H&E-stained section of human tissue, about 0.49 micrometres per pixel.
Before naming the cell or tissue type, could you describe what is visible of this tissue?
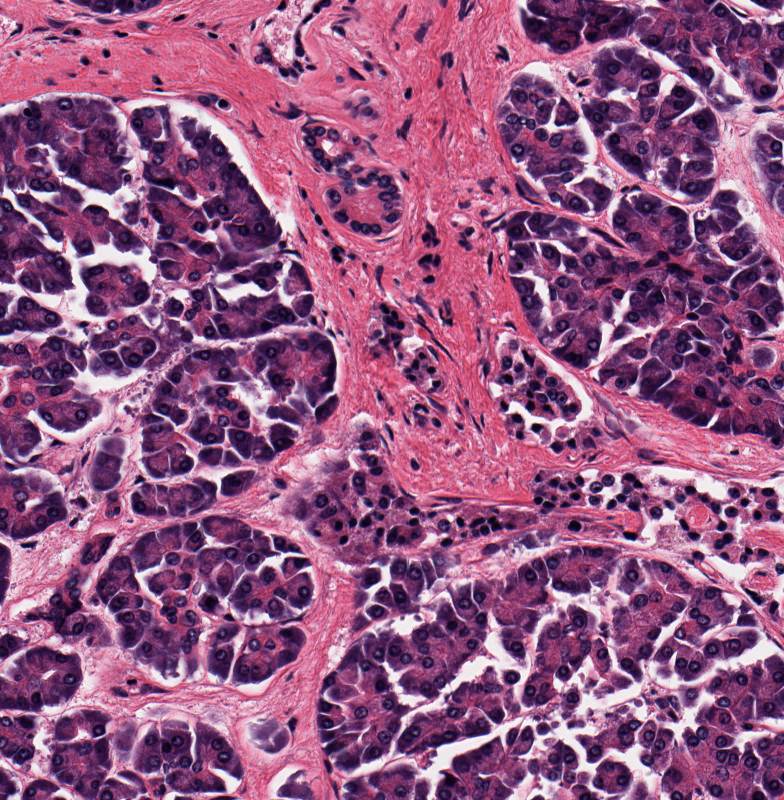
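Closely packed glandular acini form lobules, parted by pink fibrous bands. Acinar cells: deep purple, dense cytoplasm, one round dark nucleus each. Near the centre, beside a fibrous band, small cells with dark round nuclei and scant cytoplasm lie loosely grouped. So this is pancreas.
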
